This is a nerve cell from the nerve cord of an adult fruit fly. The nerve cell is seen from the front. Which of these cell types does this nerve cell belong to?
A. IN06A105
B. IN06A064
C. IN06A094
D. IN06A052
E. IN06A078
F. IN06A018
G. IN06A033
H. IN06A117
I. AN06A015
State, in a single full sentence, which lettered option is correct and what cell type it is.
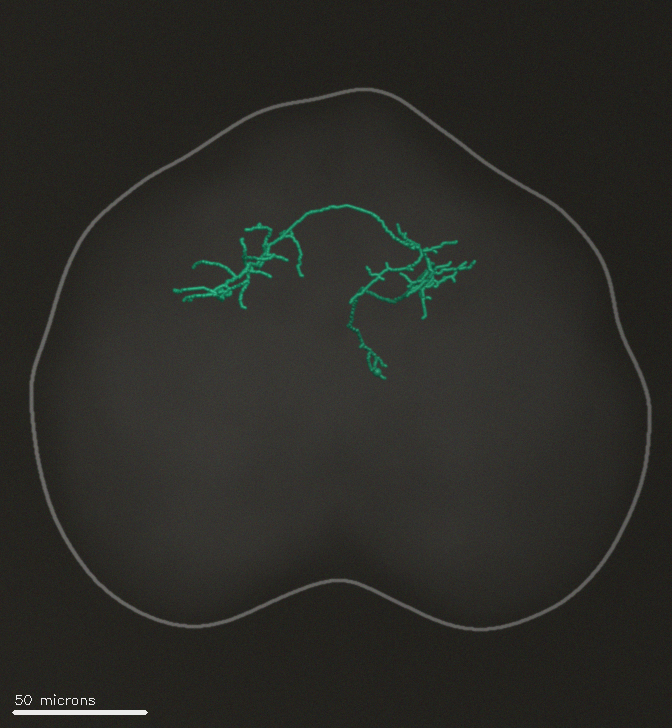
Under cell type, the nerve cell is listed as IN06A094, option C.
